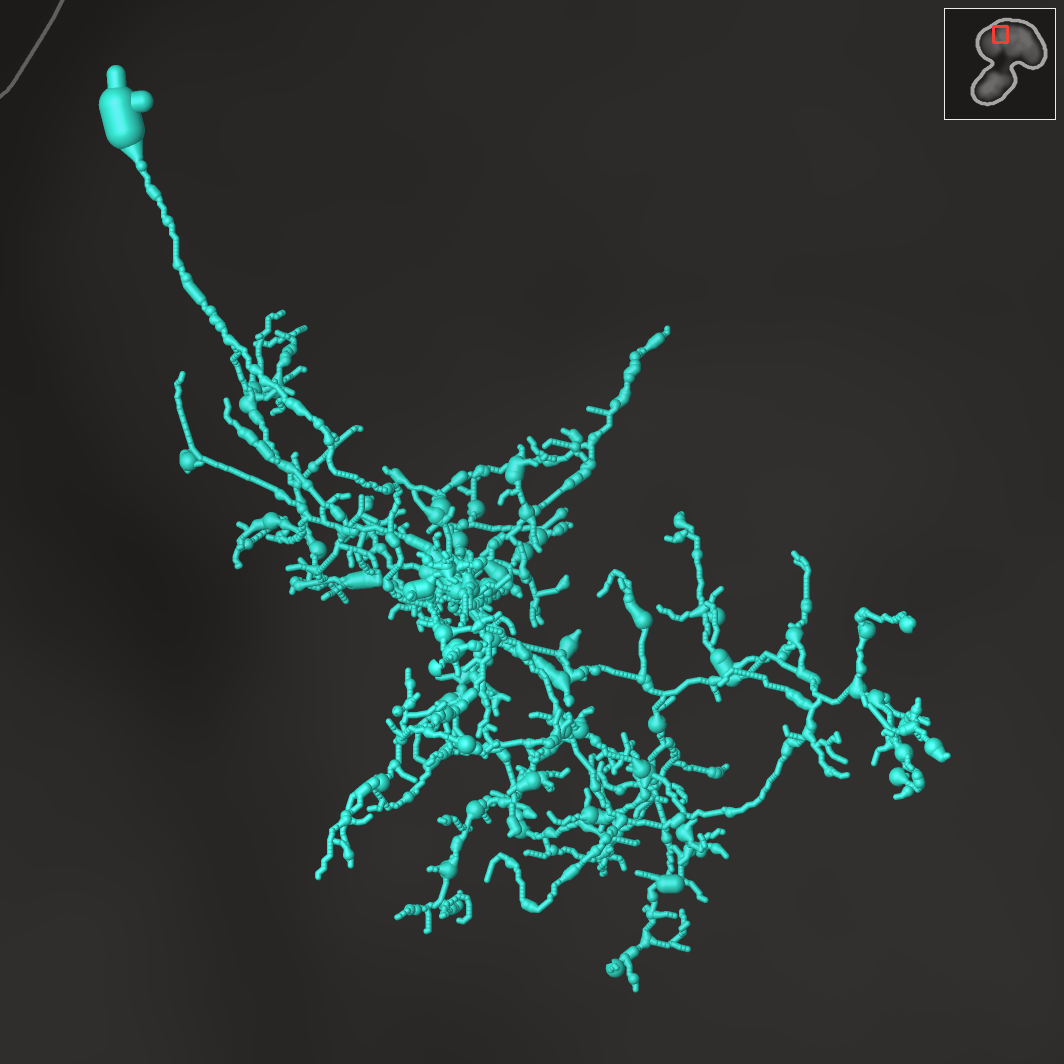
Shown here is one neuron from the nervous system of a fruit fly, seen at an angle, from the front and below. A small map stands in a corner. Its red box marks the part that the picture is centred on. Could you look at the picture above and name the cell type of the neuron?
CB0197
